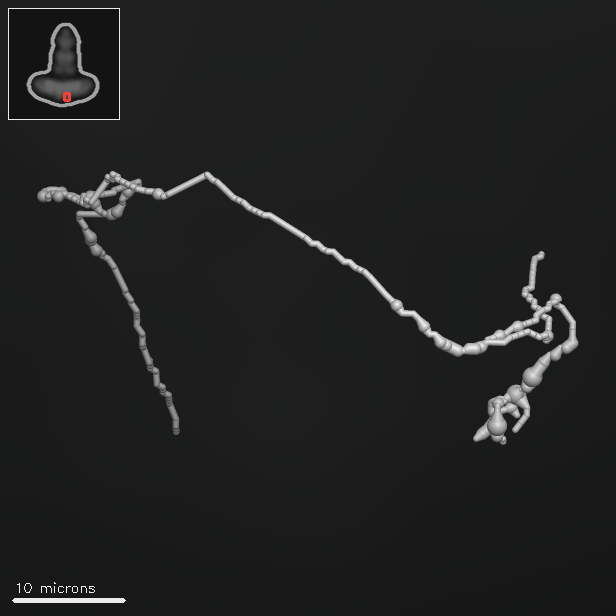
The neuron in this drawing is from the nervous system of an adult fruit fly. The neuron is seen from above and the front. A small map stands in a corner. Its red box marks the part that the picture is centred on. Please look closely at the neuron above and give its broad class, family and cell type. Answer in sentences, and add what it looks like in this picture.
This is a sensory neuron entering the brain. Its family is called class gustatory. It is of cell type LB1e. The drawing shows no cell body. From left to right in the picture it spans about 50 microns. It has a dozen or fewer branch ends.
